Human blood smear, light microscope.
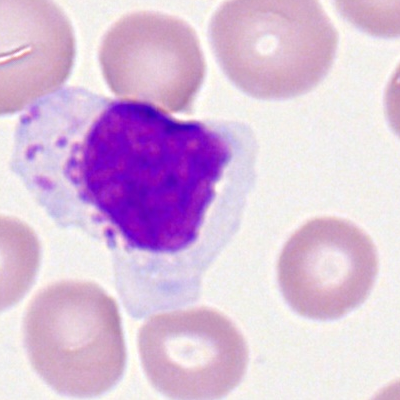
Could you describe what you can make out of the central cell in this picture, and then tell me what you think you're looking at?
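The outline is irregular and angular, with a broad cytoplasmic projection at the bottom. Chromatin is dense, dark purple and coarsely clumped. Fairly plentiful pale blue cytoplasm lies mainly left of and below the nucleus and holds a few coarse reddish-purple granules. This is a lymphocyte.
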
